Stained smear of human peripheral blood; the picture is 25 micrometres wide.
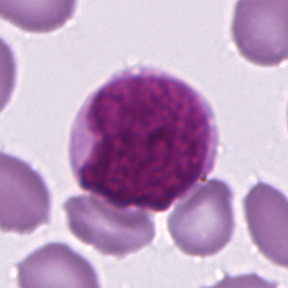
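Myeloblast at the centre of a stained smear of peripheral blood. A notch is cut into the left side of the nucleus, whose chromatin is fine and evenly stippled. The cytoplasm forms a thin rim, widest on the left, with no visible granules.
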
